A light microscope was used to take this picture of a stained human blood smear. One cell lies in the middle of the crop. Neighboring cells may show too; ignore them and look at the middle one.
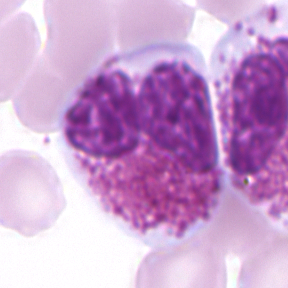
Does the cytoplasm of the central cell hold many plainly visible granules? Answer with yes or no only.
Yes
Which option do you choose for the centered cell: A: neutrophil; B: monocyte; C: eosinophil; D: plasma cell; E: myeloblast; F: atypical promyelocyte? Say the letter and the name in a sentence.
In the middle of the crop is an eosinophil; option C is therefore correct.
